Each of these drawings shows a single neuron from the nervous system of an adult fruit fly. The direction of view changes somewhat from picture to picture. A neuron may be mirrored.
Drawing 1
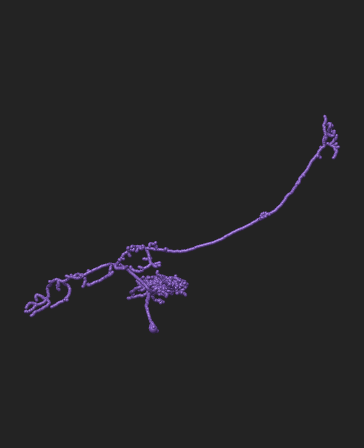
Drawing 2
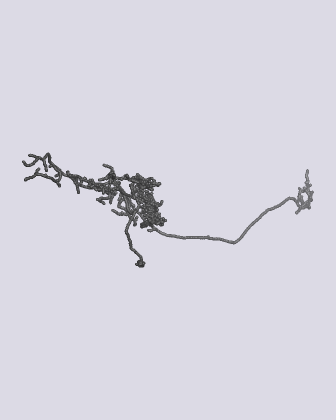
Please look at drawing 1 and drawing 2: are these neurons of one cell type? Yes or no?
yes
